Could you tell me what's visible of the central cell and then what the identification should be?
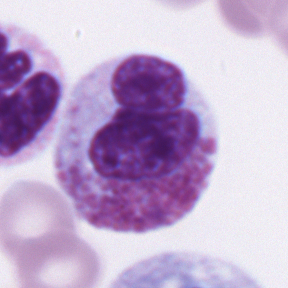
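The upper lobe of the nucleus is smaller than the lower lobe, and no distinct nucleoli are visible. Granules are densest in the lower part of the cell, below the nucleus. The outline of the cell is round and smooth. The cell is an eosinophil.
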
